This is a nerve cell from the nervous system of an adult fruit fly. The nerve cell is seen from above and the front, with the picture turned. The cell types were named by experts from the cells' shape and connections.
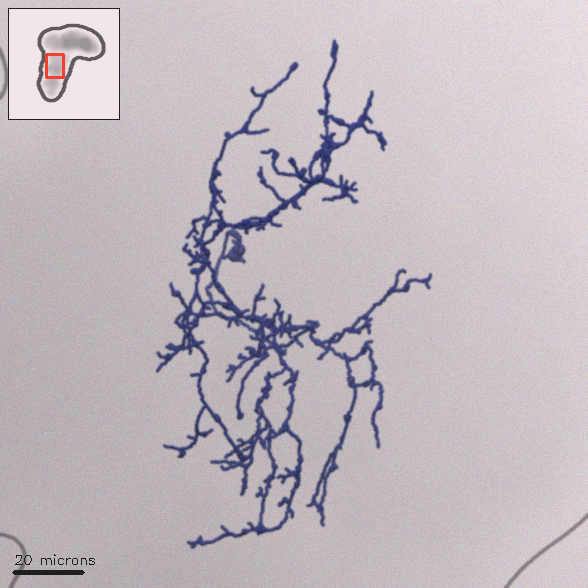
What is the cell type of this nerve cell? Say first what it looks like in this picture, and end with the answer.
The cell body can be seen in the middle of the picture. By the scale bar it is about 150 microns tall in this view. This is a nerve-cord intrinsic neuron. It is of cell type IN06B058.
